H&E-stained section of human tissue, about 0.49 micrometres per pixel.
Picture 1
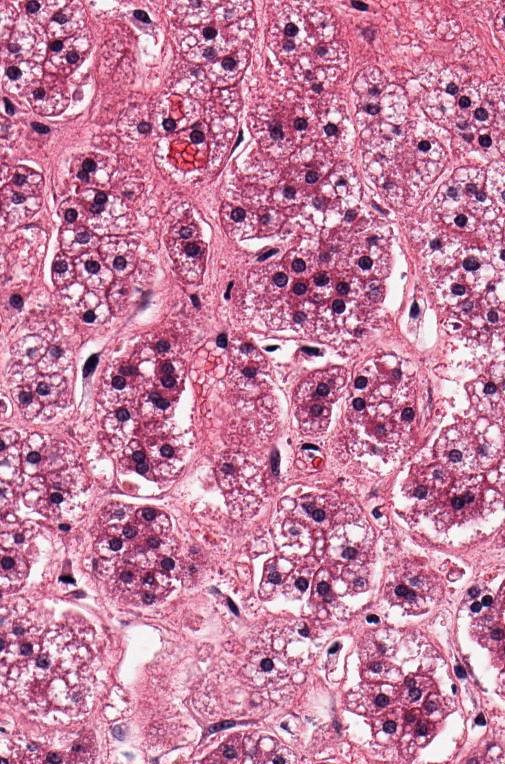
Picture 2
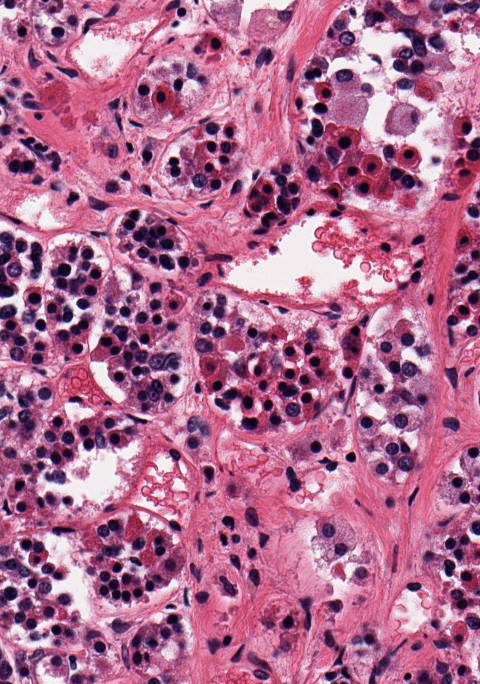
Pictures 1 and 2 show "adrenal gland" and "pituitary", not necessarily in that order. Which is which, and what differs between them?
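Picture 1: adrenal gland. Picture 2: pituitary. Adrenal gland: cells in rounded nests throughout, divided by thin partitions carrying flattened, elongated nuclei consistent with capillary endothelium. Nested cells: pale pink cytoplasm full of small clear vacuoles; small, round, dark nuclei. Pituitary: each nest mixes cell types, some with bright red cytoplasm, others pale or faintly purple. Clear white clefts loosen many nests; a broader band of pink fibrous stroma runs roughly vertically down the right side.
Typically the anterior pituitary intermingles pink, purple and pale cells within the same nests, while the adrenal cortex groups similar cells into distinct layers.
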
